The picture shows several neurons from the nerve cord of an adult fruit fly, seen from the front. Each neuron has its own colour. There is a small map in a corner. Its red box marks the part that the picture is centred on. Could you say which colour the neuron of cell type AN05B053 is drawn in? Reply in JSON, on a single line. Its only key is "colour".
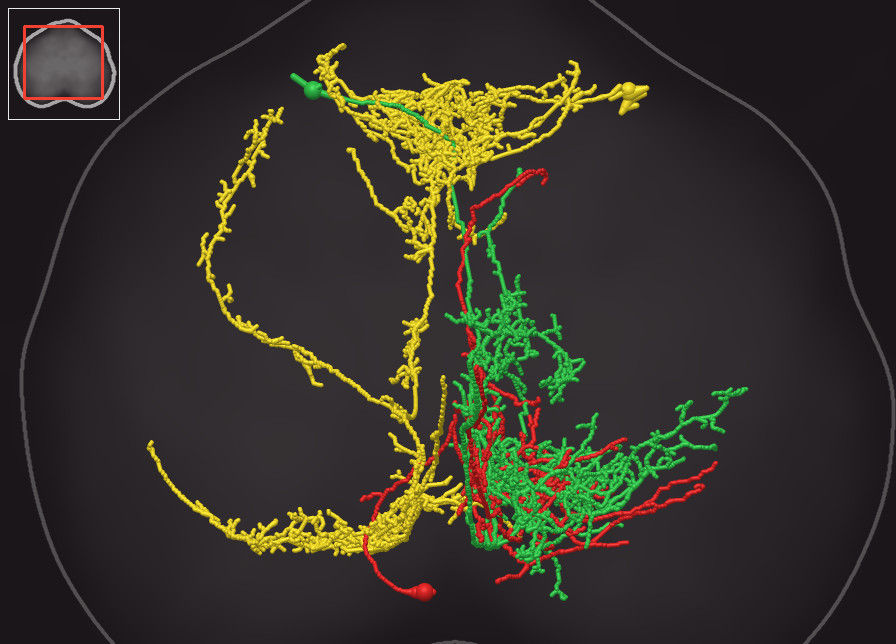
{"colour": "yellow"}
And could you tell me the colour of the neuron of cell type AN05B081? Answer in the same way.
{"colour": "red"}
